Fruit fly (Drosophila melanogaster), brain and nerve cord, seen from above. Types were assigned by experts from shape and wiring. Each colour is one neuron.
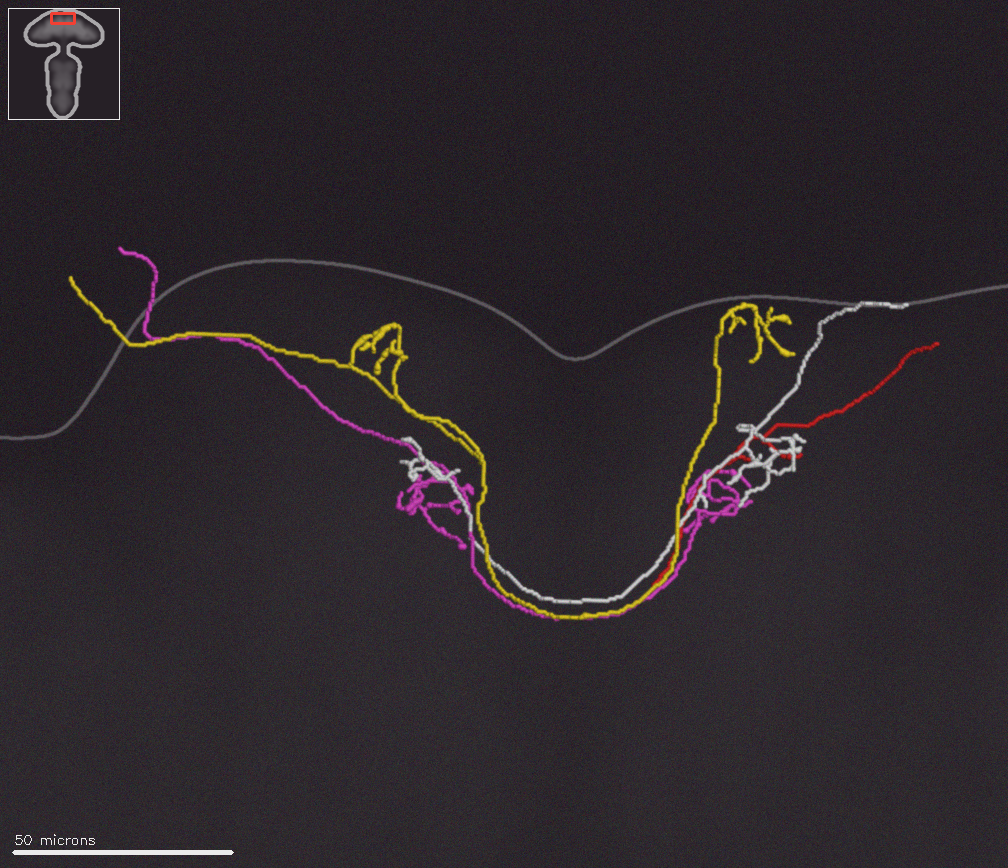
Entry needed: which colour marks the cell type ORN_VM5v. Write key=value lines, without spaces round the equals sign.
colour=yellow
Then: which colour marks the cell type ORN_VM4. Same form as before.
colour=red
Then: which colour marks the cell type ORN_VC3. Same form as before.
colour=white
